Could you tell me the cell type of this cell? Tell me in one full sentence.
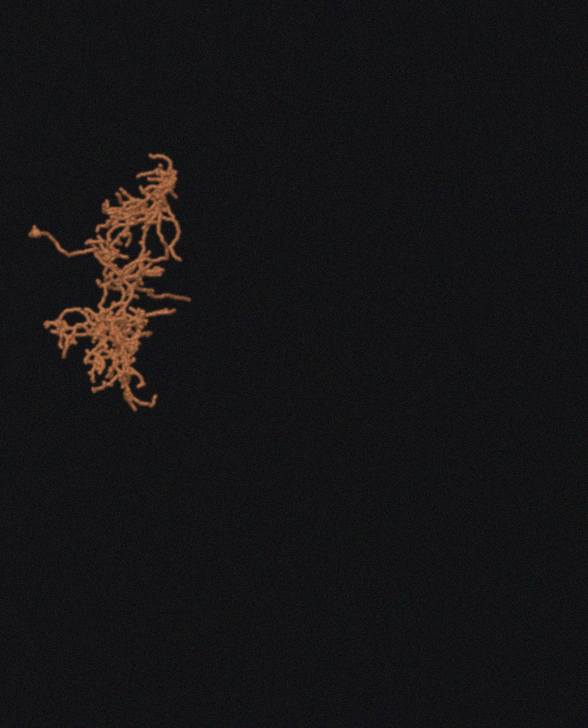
With respect to cell type, this neuron is AVLP024_a.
